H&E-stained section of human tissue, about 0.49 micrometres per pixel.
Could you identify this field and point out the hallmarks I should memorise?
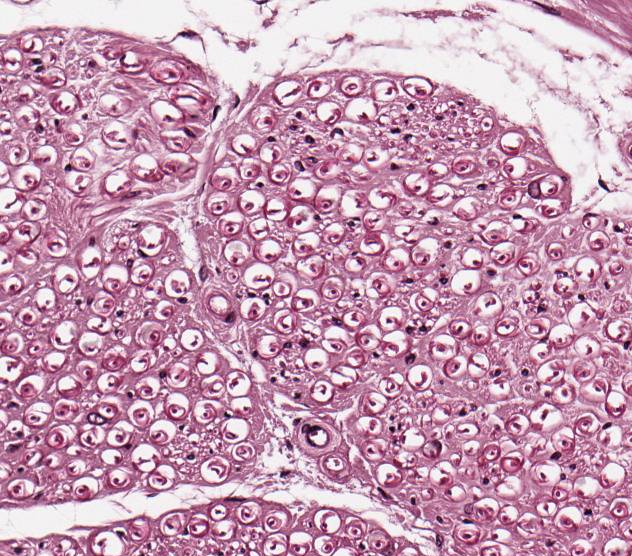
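Nerve fascicle forms most of this field. Several rounded bundles of nerve fibres, cut in cross section, lie side by side, separated by narrow clefts. Each is bounded by a thin pink fibrous layer with flattened nuclei.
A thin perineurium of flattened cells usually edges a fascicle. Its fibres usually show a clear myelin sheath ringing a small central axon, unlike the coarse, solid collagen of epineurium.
Many fibres show a pale ring whose axon is shrunken and pushed aside, leaving an empty crescent. Loose, pale, wispy connective tissue lies between bundles along the top.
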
